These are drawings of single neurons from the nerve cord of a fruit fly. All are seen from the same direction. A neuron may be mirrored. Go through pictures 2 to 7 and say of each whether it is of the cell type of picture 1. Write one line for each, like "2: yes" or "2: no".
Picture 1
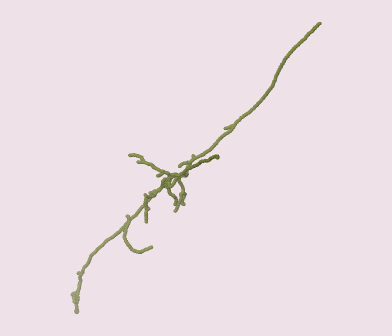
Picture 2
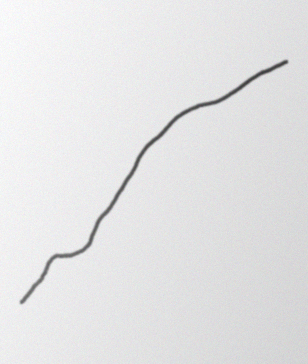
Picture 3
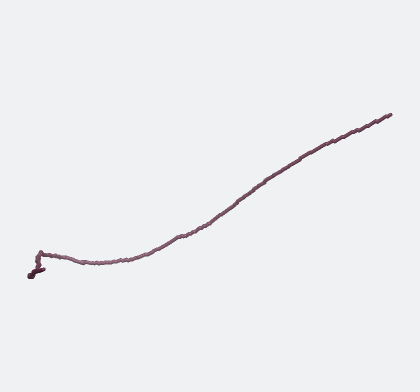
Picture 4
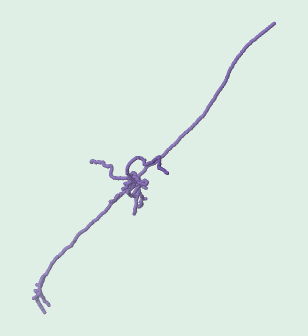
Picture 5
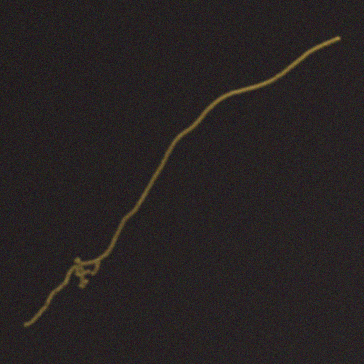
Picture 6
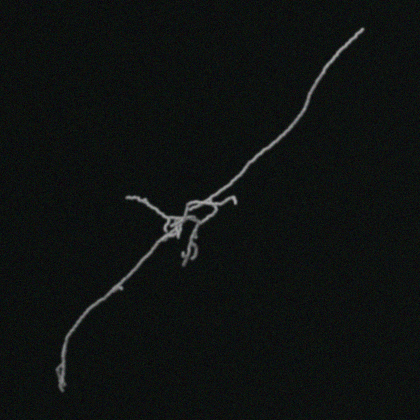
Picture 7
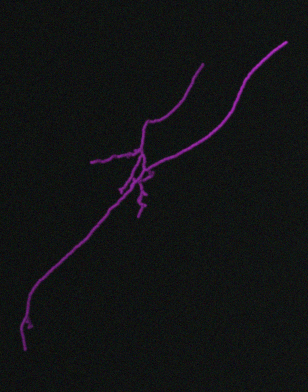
2: no
3: no
4: yes
5: no
6: yes
7: yes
